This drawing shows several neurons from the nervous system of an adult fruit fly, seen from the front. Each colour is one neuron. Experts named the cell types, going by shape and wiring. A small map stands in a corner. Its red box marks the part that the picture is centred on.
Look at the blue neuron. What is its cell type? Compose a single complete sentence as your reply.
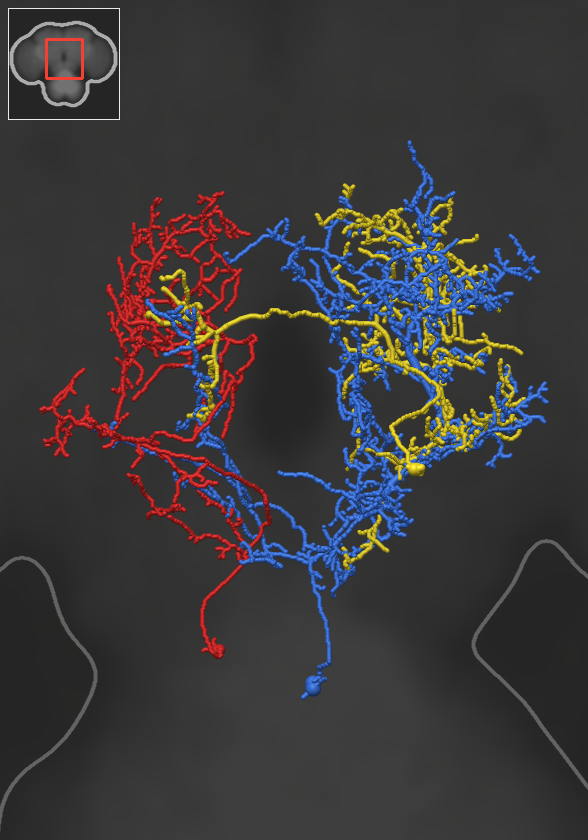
This neuron counts as a member of the cell type PS138.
